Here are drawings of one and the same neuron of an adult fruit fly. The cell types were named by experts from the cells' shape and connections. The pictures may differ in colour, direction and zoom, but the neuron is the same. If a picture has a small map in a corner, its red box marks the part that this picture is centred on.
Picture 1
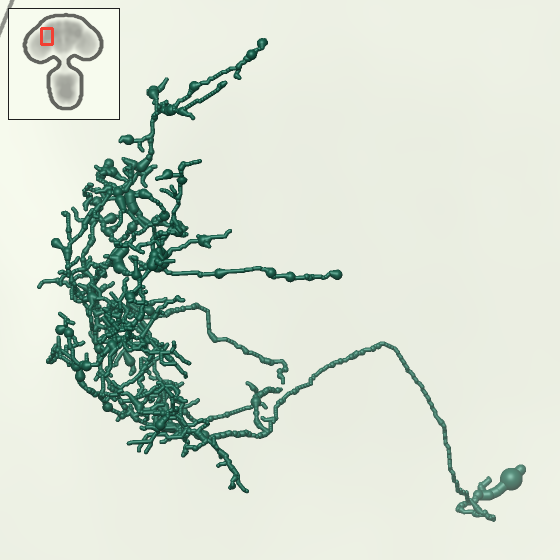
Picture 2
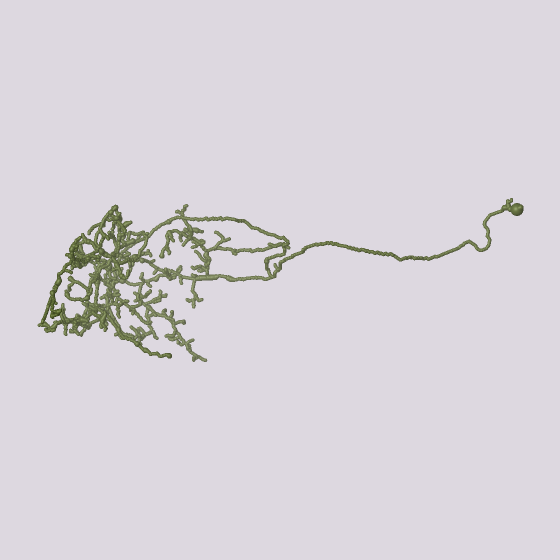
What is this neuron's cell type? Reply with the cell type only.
AVLP465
